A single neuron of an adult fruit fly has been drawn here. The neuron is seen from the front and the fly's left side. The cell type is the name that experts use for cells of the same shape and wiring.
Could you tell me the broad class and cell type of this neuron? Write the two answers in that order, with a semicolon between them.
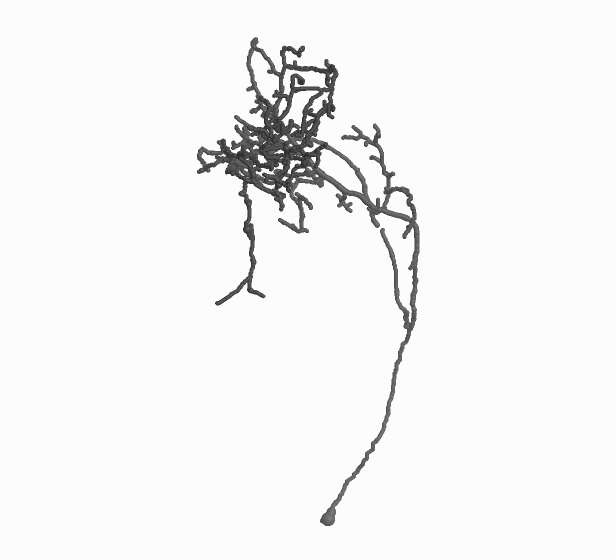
central-brain intrinsic neuron; CB0645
